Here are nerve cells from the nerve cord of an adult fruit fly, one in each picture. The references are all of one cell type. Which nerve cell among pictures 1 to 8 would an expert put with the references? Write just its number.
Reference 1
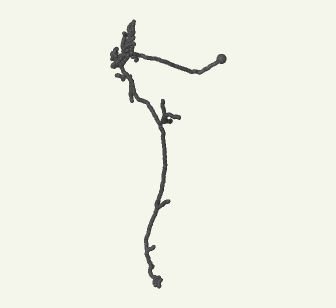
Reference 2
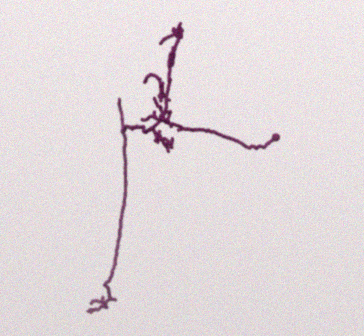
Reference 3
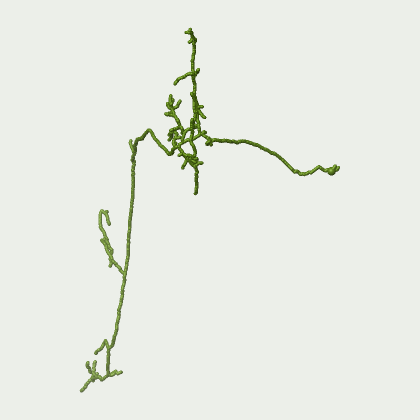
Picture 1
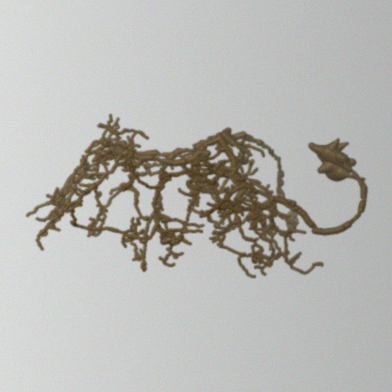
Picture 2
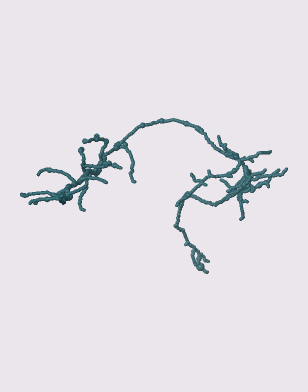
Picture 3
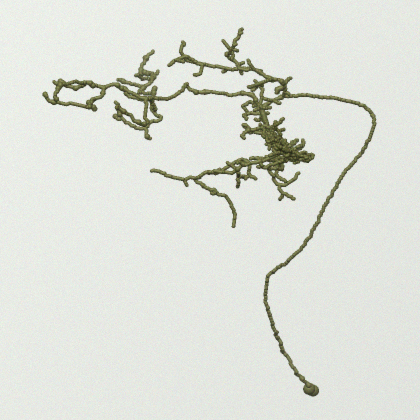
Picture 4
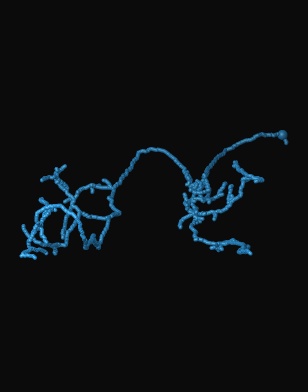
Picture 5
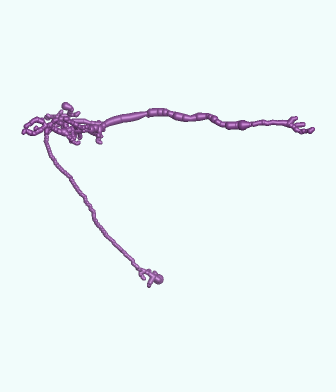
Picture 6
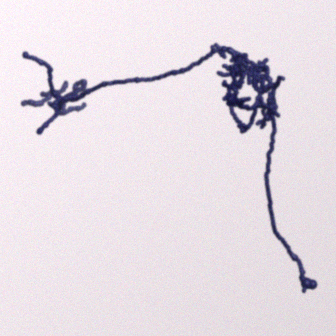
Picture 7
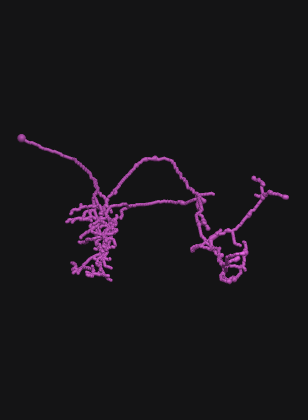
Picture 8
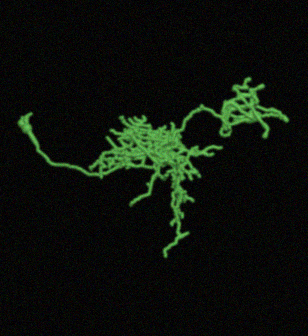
6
